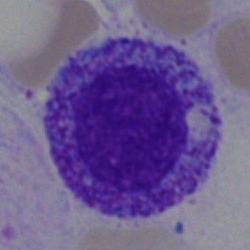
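Myelocyte, the central cell in a stained human bone marrow smear under the light microscope. The cell outline is round. The nuclear chromatin stains deep purple and looks dense. Cytoplasm forms a complete rim around the nucleus and is crowded with coarse dark purple granules.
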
